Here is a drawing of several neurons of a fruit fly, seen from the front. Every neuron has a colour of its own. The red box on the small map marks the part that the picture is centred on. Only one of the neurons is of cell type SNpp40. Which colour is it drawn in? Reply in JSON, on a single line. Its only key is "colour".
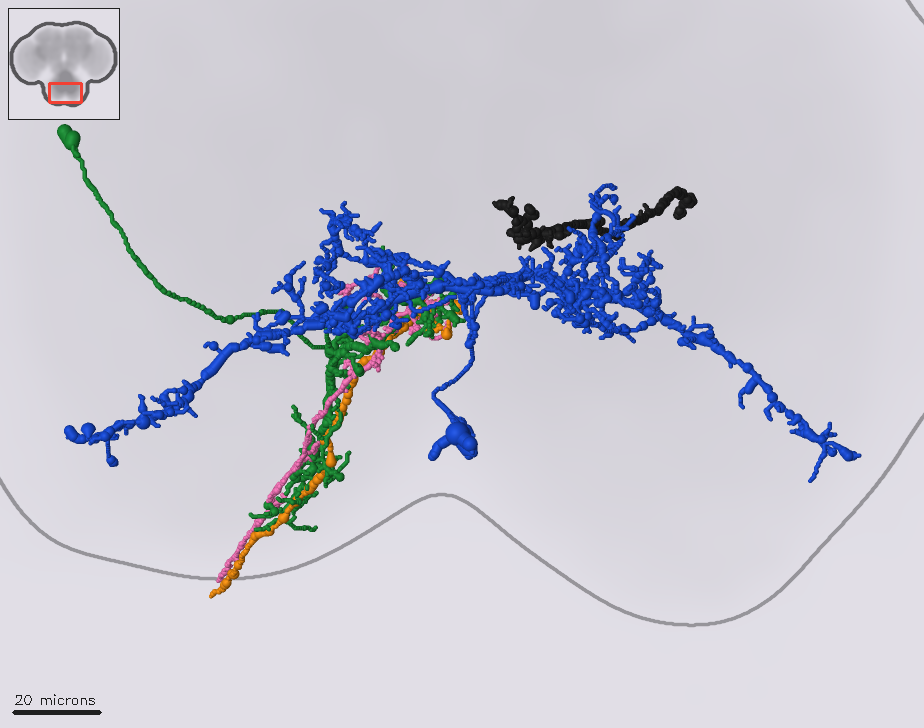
{"colour": "pink"}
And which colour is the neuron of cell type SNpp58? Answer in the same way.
{"colour": "orange"}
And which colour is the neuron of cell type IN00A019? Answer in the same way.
{"colour": "blue"}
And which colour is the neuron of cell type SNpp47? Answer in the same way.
{"colour": "black"}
